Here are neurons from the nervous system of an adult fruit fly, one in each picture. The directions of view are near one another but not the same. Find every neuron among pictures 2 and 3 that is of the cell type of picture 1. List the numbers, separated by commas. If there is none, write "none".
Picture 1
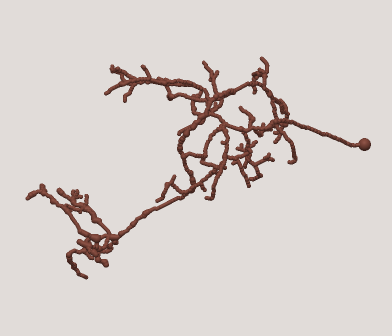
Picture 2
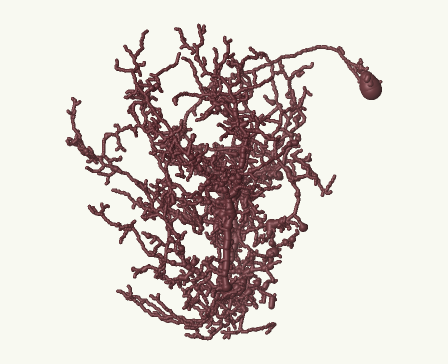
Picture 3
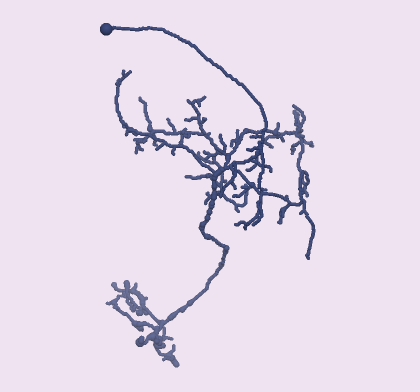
3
